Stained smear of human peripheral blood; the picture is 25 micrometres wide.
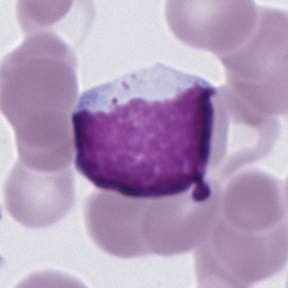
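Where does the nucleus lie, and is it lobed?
It is a single unlobed mass filling the lower part of the cell.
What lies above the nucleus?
Pale blue cytoplasm forms a cap there, holding a few small reddish-purple granules.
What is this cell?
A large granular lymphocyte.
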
